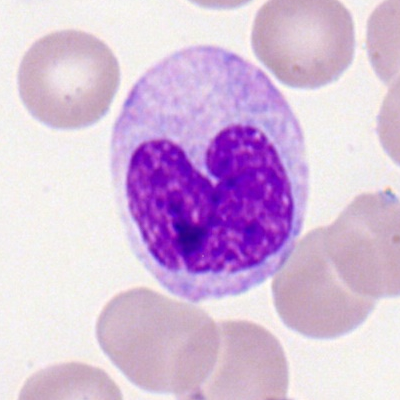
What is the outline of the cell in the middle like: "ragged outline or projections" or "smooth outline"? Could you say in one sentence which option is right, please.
The cell's outline is smooth, without projections.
